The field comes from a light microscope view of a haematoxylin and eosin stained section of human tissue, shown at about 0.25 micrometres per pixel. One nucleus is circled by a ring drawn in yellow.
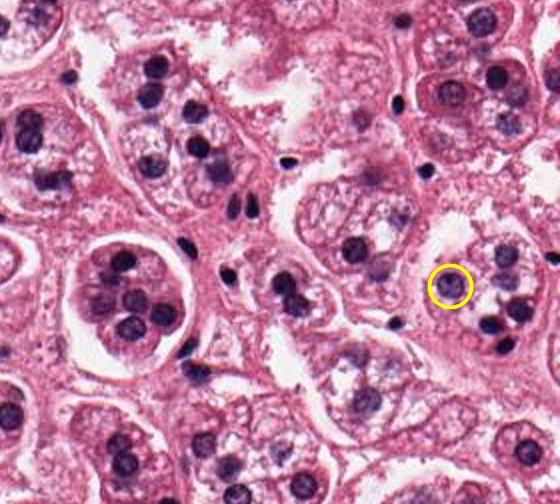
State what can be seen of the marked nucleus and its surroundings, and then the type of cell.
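The nucleus is about the same size as the other round nuclei in the same cell group and larger than the small, very dark, elongated nuclei lying in the spaces between groups. The surrounding cytoplasm is pale pink and foamy, broken up by many small clear spaces. The cell lies within a rounded cluster of similar cells with pale, bubbly cytoplasm, and the cluster is outlined by a thin pink border with a clear space just above it. The marked nucleus belongs to an adrenal cortical cell.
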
